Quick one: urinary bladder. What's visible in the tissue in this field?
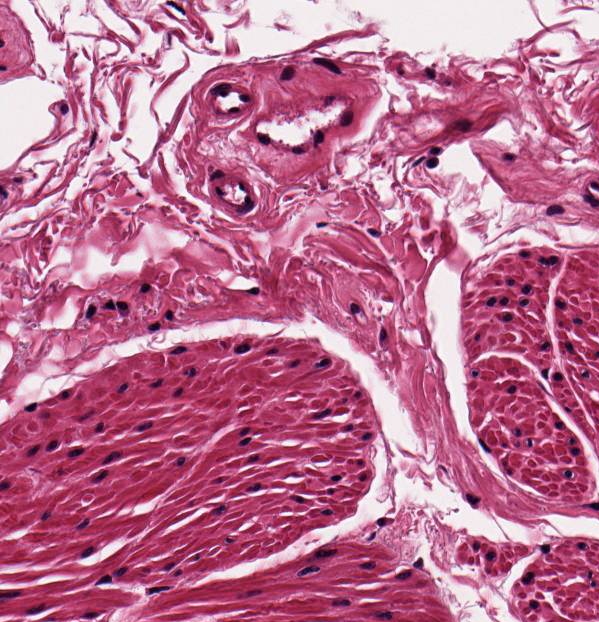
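At the right edge the bundles are cut crosswise, so I see many small polygonal fibre profiles. Inside them, the muscle nuclei sit centrally rather than at the edges. In the upper centre, three small thick-walled vessel profiles lie close together. The upper connective tissue is loose, wavy pink collagen, with open spaces between the fibres.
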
